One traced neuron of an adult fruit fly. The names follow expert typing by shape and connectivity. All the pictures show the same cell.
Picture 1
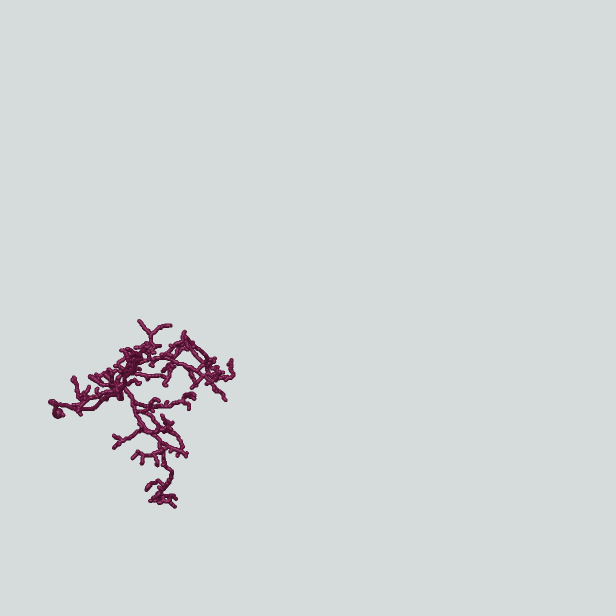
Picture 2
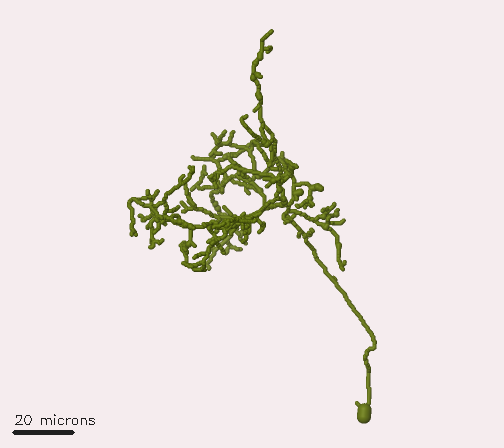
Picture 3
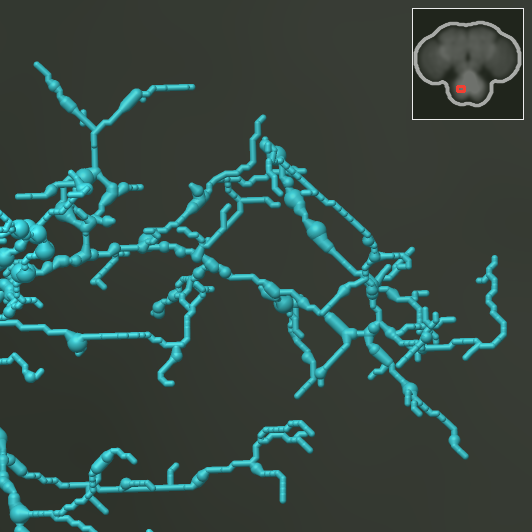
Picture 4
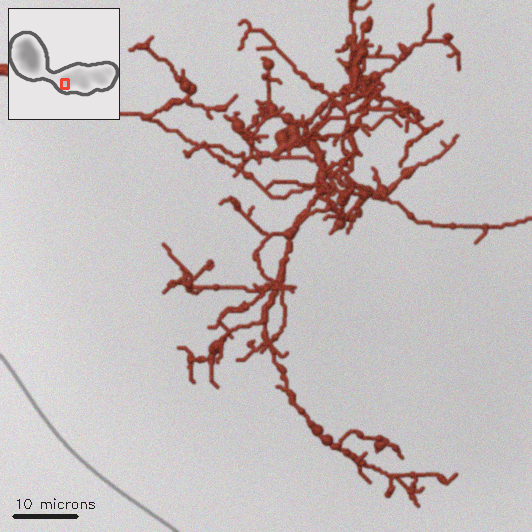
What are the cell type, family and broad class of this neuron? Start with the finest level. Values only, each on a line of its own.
IN20A.22A055
hemilineage 20A.22A
nerve-cord intrinsic neuron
